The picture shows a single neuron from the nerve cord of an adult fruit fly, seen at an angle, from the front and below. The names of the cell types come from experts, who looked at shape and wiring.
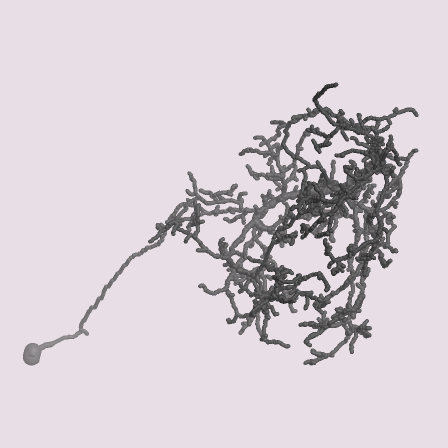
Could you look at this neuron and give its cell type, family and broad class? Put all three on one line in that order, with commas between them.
IN03A017, hemilineage 03A, nerve-cord intrinsic neuron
